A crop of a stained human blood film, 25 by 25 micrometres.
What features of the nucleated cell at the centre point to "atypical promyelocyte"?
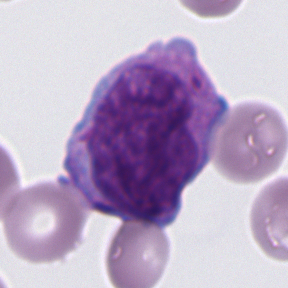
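What fits this atypical promyelocyte is its nucleus, which is folded, with grooves and indentations across its surface.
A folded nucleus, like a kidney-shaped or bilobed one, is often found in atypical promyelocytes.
Beyond that, the cell simply shows an irregular, angular outline rather than a round one, with small rounded bulges of cytoplasm along its upper edge. No vacuoles are visible in the cytoplasm. The cell measures about 17 by 12 micrometres.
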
